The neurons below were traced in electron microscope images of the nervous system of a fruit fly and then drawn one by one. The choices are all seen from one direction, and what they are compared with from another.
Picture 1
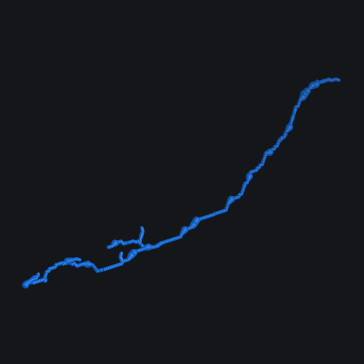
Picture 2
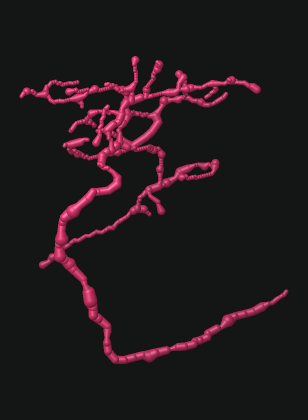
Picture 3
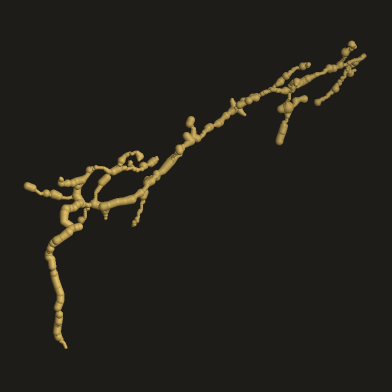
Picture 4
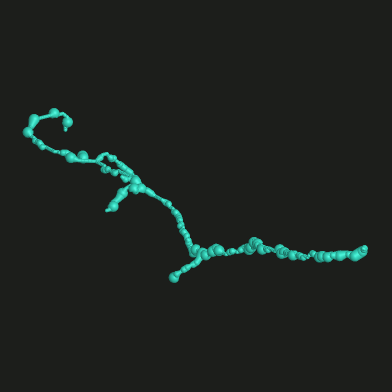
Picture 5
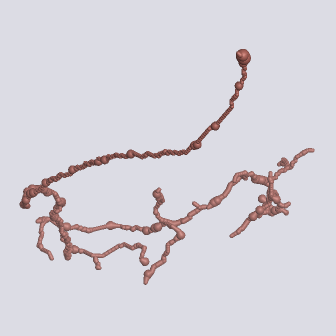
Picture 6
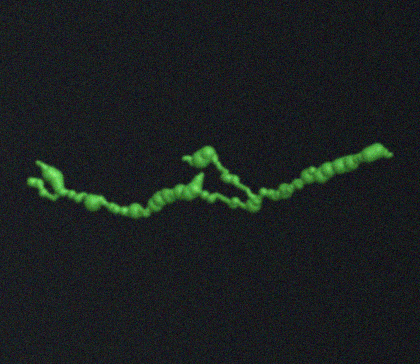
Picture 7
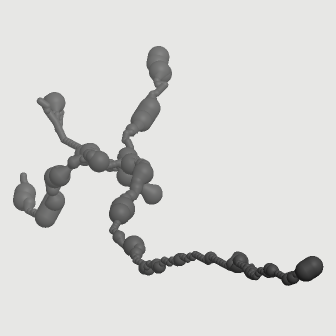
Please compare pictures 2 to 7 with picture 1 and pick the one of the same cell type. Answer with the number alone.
6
